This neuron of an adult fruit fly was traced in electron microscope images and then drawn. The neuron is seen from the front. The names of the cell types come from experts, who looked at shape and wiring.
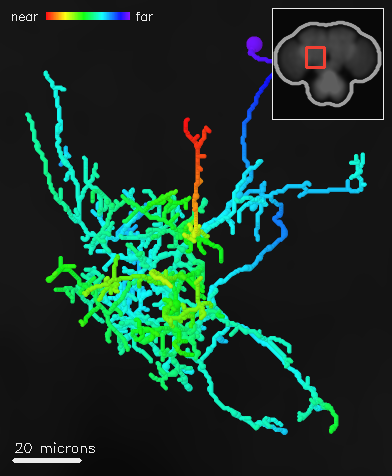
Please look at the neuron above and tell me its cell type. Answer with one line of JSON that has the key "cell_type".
{"cell_type": "WED165"}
